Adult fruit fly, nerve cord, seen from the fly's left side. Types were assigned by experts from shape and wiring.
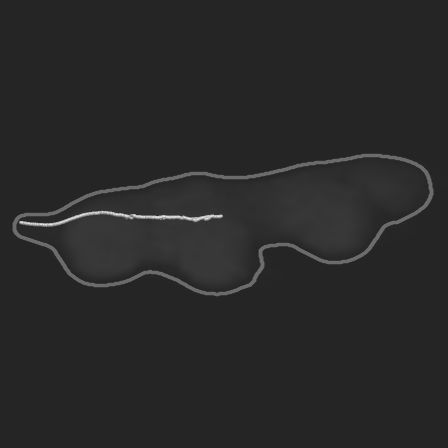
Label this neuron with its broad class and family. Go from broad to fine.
descending neuron; hemilineage LB7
